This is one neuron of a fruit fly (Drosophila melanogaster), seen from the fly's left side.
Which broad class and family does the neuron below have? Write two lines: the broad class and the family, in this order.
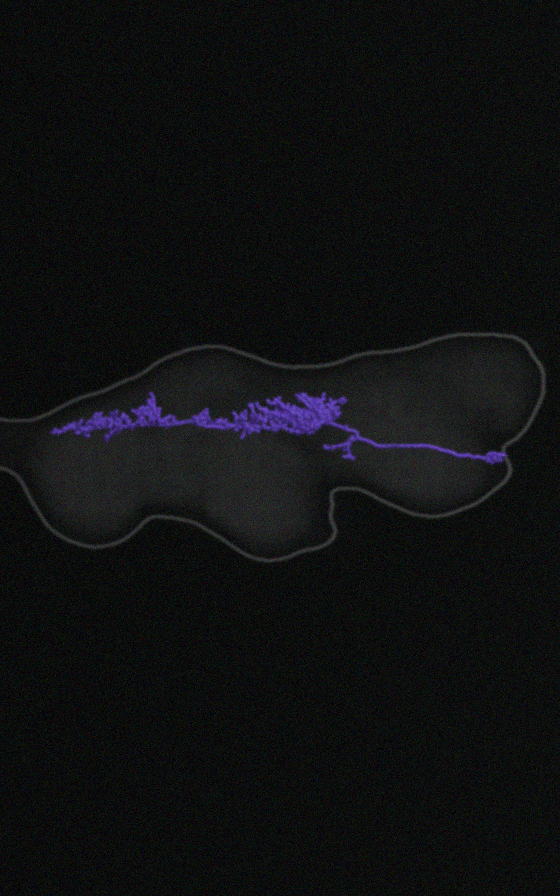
nerve-cord intrinsic neuron
hemilineage 06B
